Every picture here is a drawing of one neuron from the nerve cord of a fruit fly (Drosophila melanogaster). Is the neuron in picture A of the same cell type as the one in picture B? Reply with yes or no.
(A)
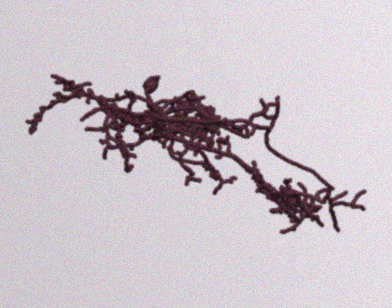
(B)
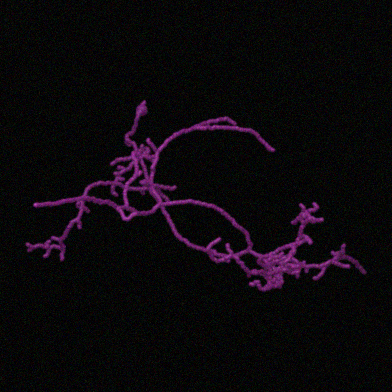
no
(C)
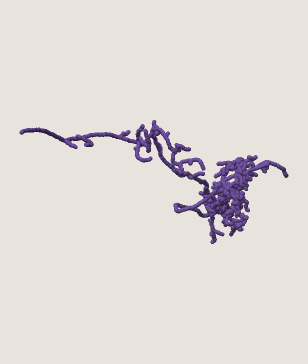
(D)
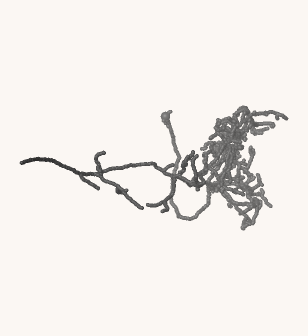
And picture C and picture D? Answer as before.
yes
